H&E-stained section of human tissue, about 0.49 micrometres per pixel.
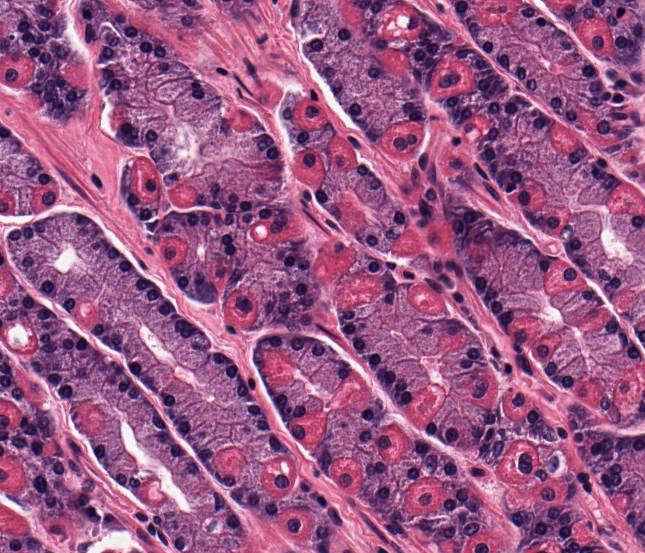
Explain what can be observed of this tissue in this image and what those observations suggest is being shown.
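Long straight glands lie side by side, parallel, running diagonally from upper left to lower right across the field. Parietal cells, large, rounded, with bright pink cytoplasm and a round central nucleus, are scattered along every gland; they sit at the outer edge, bulging outward against the surrounding stroma. Most lining cells are chief cells, with purple, finely granular cytoplasm and small dark nuclei toward the outer edge. This is stomach.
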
